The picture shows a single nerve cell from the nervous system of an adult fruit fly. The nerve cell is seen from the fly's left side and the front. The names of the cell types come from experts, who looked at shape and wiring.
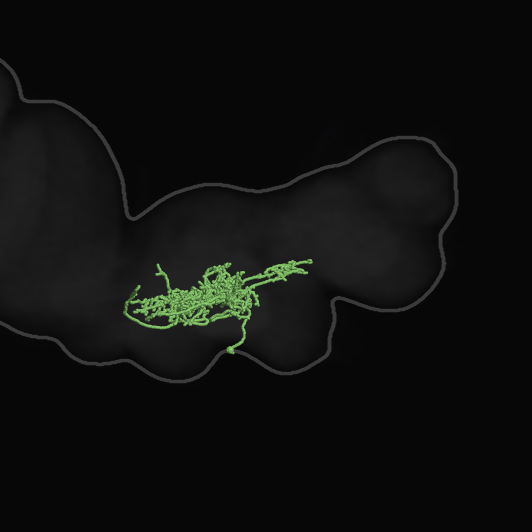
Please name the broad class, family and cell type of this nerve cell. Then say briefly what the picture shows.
Its broad class is nerve-cord intrinsic neuron. Its family is hemilineage 00A. Its cell type is IN00A010. In this view it is wider than it is tall.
